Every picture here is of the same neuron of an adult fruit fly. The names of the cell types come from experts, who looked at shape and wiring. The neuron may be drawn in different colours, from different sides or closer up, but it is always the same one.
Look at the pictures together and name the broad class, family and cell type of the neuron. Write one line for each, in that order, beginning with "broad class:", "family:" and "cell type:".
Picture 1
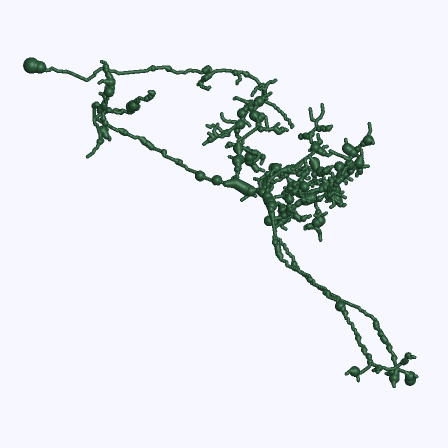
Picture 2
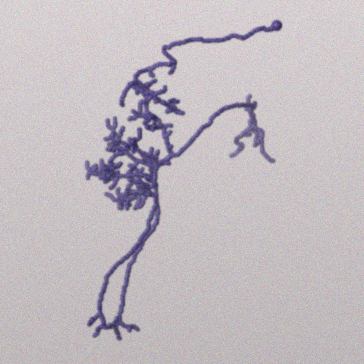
broad class: optic-lobe intrinsic neuron
family: Y
cell type: Y11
